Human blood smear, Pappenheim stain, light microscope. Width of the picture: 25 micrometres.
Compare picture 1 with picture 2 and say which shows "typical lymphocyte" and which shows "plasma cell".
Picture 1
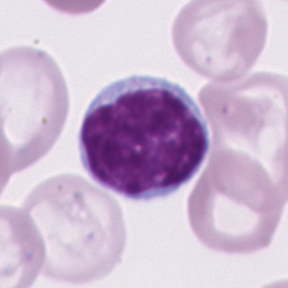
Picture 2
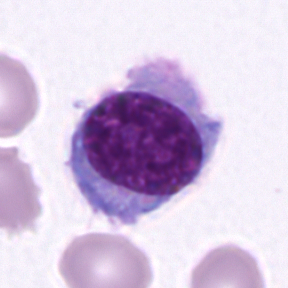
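In picture 1 is a typical lymphocyte, and in picture 2 a plasma cell. The typical lymphocyte has a round, smooth outline and measures about 11 micrometres across. The plasma cell is larger, about 15 by 13 micrometres, and its outline is irregular and ragged rather than smoothly round. In the typical lymphocyte the nucleus is roughly round and not lobed, about 10 micrometres across, and it fills about 80% of the cell's area.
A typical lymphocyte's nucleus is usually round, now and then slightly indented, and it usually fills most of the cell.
The plasma cell's nucleus is oval, about 11 by 9 micrometres, with a smooth edge lacking any indentation or lobes, and it fills about 60% of the cell's area. Its cytoplasm forms a wider rim at the upper right than at the left side of the nucleus.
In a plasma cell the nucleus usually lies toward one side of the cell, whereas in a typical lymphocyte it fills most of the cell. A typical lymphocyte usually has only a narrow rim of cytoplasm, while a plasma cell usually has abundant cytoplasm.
The plasma cell's chromatin is deep purple and clumped, with paler gaps between the clumps. The typical lymphocyte shows no distinct nucleoli.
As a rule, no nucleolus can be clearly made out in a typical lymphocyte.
Neither cell shows distinct granules in its cytoplasm, and the lymphocyte's cytoplasm has no vacuoles. Red cells surround the plasma cell, though none touches it.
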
